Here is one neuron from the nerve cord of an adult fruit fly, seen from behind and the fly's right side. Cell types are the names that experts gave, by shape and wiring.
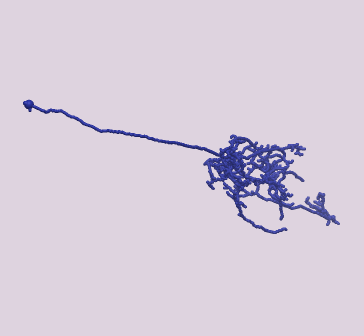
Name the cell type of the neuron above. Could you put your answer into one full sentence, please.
This neuron is classified under the cell type IN03B062.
